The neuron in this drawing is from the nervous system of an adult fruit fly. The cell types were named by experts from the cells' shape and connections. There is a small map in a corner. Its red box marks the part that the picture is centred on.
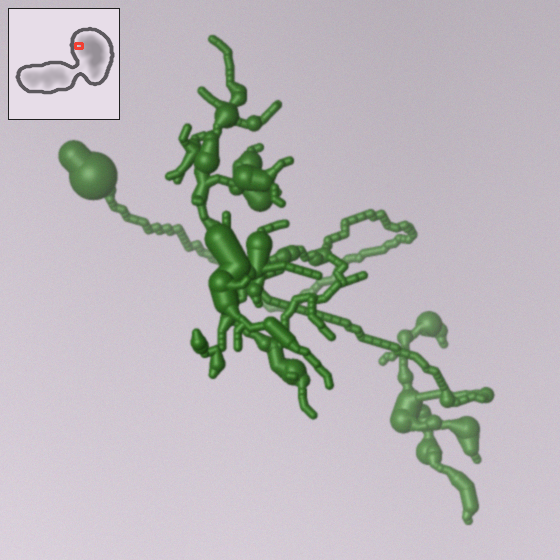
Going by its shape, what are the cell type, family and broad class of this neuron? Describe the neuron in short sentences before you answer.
As drawn here it is about as wide as it is tall. It is of cell type T4b. The family is T. This is an optic-lobe intrinsic neuron.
